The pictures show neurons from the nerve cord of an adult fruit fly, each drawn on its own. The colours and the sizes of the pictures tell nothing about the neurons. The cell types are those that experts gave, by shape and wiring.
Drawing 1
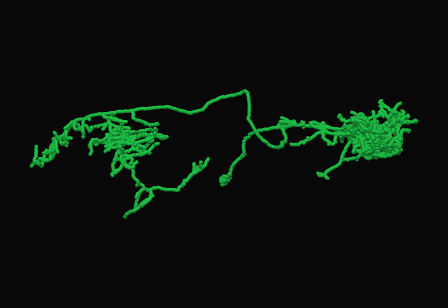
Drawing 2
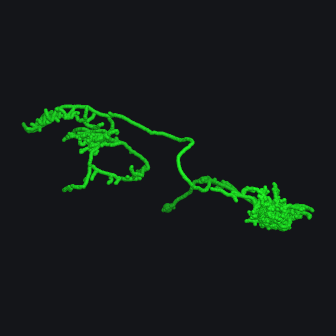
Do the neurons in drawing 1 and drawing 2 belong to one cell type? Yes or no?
yes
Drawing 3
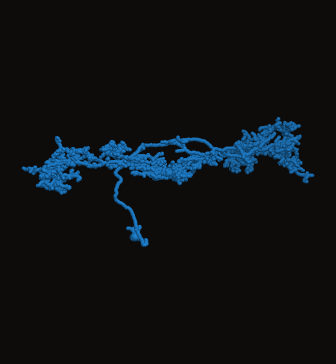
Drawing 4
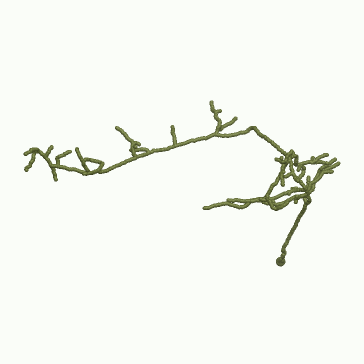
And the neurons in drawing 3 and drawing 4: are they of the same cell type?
no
